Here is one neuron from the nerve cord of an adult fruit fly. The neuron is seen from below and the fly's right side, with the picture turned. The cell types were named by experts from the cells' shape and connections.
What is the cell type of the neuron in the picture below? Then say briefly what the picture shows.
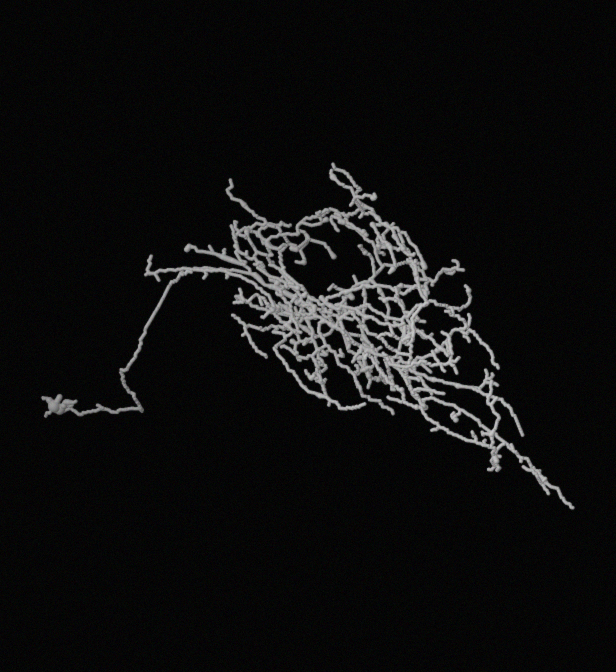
It is of cell type IN14A016. This is a nerve-cord intrinsic neuron. As drawn here it is wider than it is tall.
